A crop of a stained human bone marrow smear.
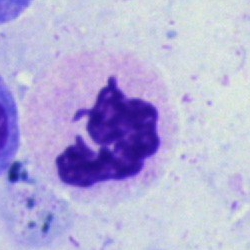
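Segmented neutrophil, the cell in the middle of this marrow smear. You'll see its outline is roughly round. The nucleus is irregular and lobulated, and a deep cleft runs into it from the left side. Its chromatin is dense and dark purple. The cytoplasm has a fine, faintly granular texture.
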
